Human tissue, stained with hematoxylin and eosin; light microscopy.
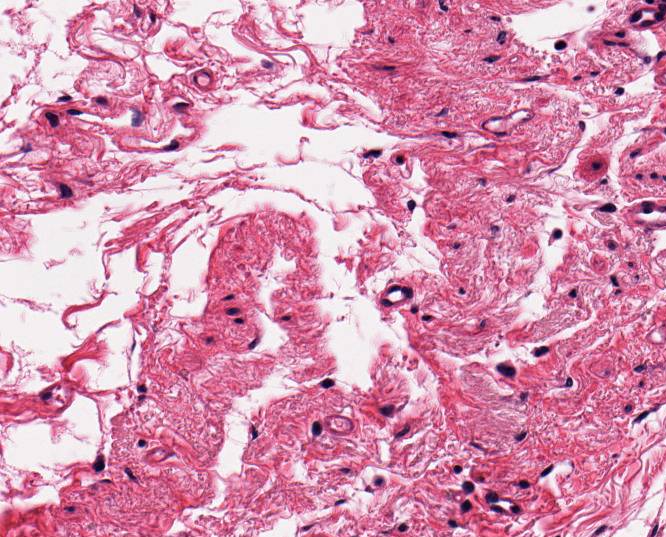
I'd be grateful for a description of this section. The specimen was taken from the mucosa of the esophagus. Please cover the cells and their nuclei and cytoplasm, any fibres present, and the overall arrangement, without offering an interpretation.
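Pink fibrillary connective tissue throughout; no epithelium. Loosest upper left, with wide irregular clear spaces; densest towards lower right. Nuclei sparse, small, dark, oval to spindle-shaped, lying singly among fibres. Few small thin-walled vessels with round open lumens scattered through, one near centre.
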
